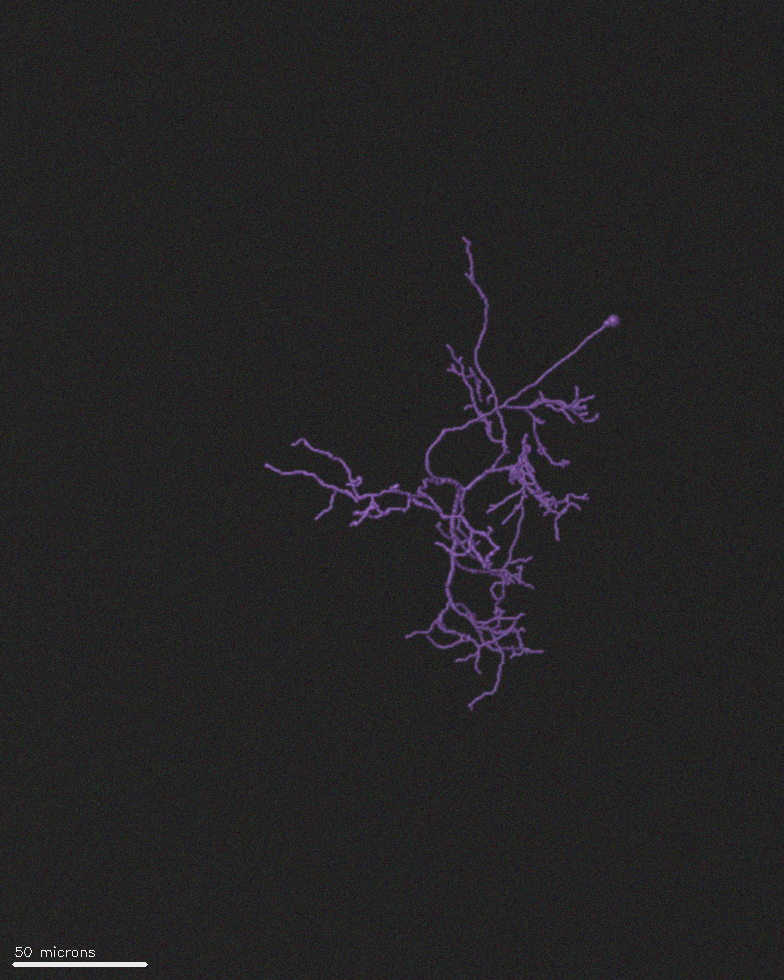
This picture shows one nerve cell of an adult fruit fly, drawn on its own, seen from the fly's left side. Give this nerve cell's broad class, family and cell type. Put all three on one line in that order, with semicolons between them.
central-brain intrinsic neuron; hemilineage VLPp2; CB3376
